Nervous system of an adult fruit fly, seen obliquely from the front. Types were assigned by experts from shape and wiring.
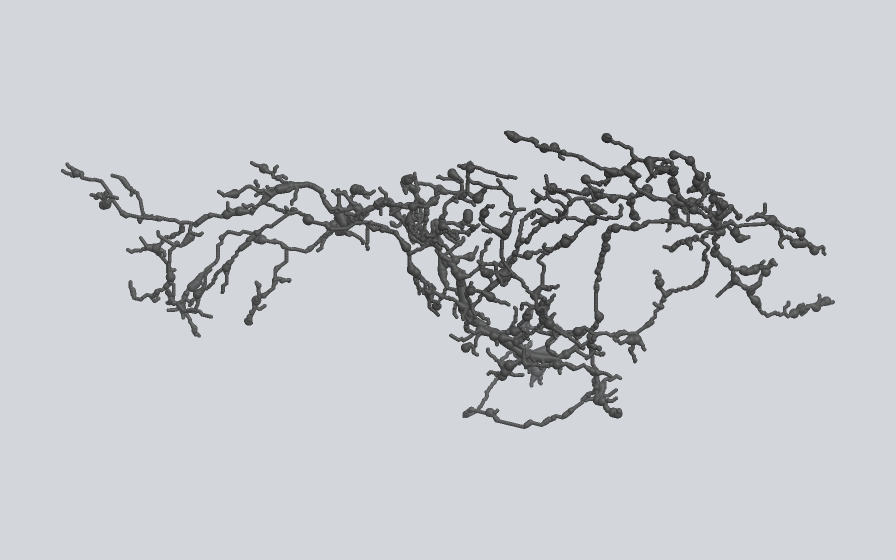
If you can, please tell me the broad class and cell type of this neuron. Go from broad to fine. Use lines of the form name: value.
broad class: central-brain intrinsic neuron
cell type: GNG213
